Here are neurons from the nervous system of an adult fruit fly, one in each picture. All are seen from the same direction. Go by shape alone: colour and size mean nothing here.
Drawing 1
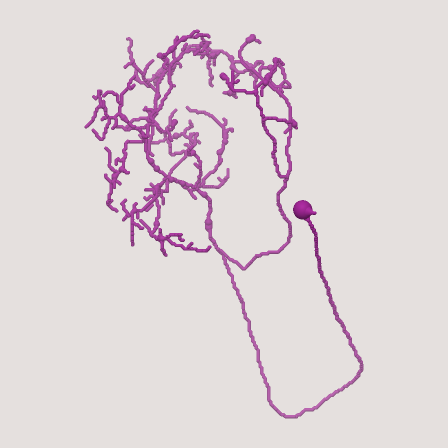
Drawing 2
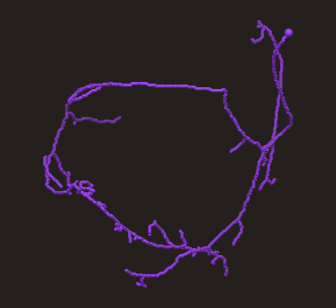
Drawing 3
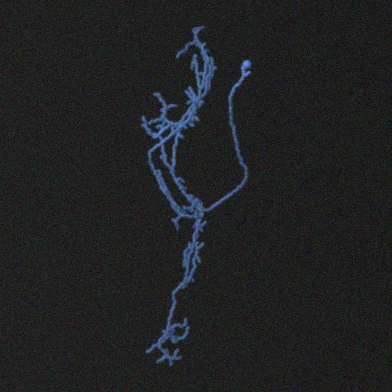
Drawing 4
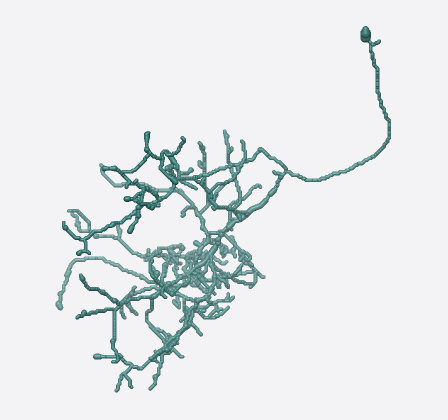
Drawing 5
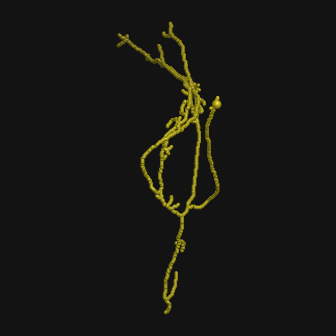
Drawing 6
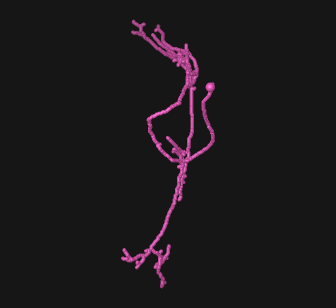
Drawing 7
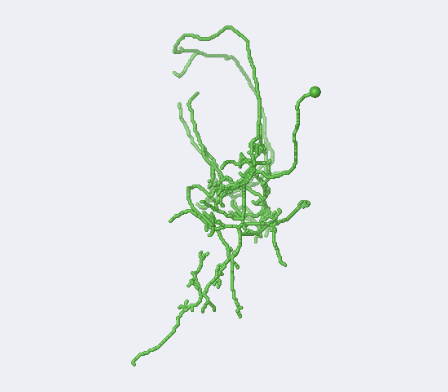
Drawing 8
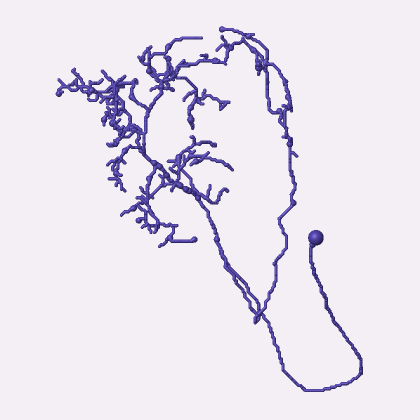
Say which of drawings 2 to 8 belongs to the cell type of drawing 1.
8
